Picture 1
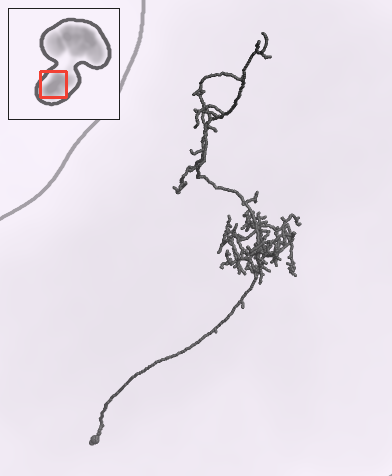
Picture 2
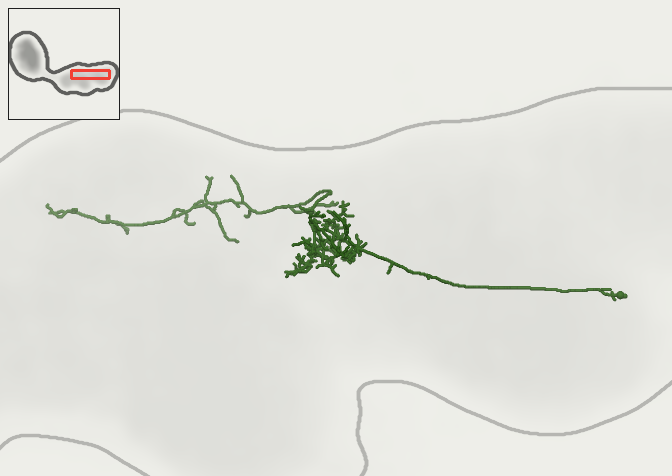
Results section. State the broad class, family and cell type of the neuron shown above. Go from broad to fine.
nerve-cord intrinsic neuron; hemilineage 06A; IN06A094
